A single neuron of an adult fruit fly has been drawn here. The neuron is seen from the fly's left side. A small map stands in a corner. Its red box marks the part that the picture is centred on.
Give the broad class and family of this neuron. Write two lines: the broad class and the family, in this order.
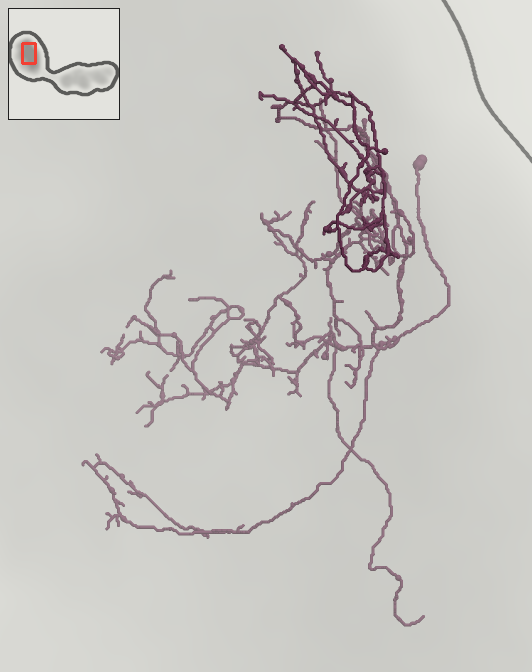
central-brain intrinsic neuron
hemilineage VPNp&v1_posterior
